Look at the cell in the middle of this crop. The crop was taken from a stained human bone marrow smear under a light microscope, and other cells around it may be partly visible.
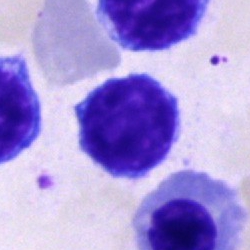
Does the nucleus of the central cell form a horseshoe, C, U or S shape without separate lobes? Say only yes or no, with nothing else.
No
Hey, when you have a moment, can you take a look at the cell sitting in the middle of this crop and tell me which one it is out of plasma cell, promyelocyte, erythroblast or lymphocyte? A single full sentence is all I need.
Located at the centre of the crop is a lymphocyte.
